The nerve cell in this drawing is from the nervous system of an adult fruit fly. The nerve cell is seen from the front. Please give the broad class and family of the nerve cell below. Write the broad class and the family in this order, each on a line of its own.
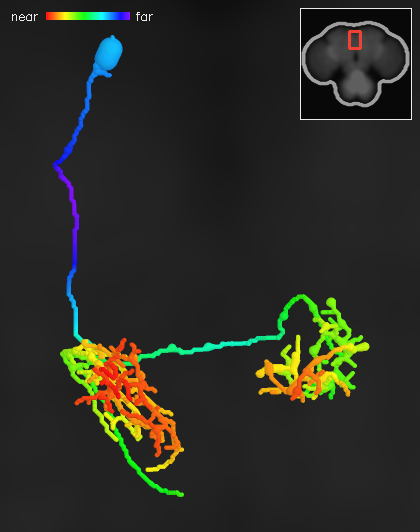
central-brain intrinsic neuron
class CX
